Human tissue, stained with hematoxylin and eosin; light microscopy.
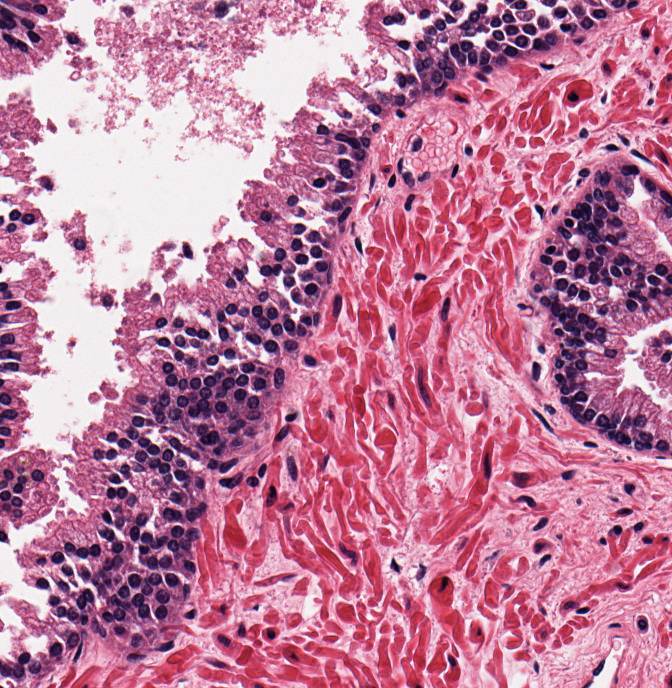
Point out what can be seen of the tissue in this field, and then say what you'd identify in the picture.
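Thick, crowded epithelium on the left, nuclei stacked in several rows, ending toward the lumen in a frothy pale pink band with few nuclei. That lumen holds loose, pale pink flocculent stuff. Stroma in the middle, another lined space at the right edge. That's prostate.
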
